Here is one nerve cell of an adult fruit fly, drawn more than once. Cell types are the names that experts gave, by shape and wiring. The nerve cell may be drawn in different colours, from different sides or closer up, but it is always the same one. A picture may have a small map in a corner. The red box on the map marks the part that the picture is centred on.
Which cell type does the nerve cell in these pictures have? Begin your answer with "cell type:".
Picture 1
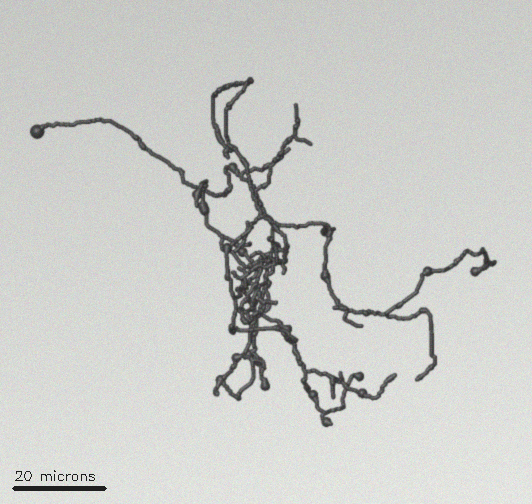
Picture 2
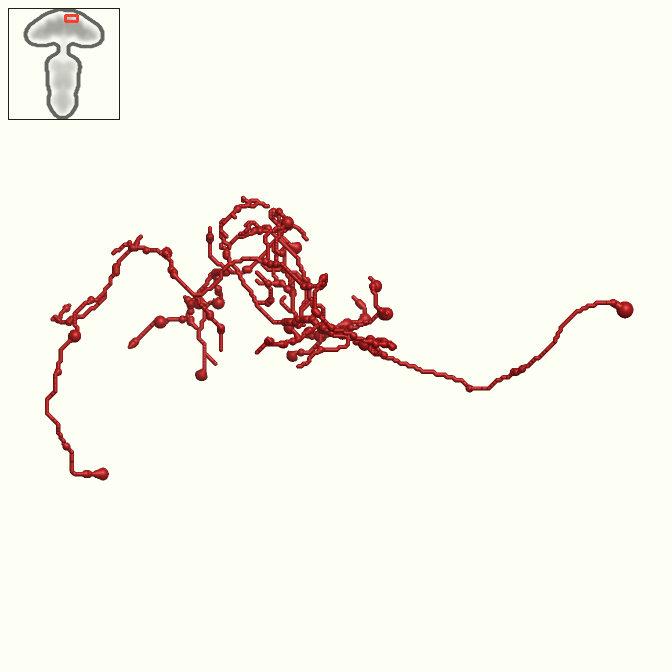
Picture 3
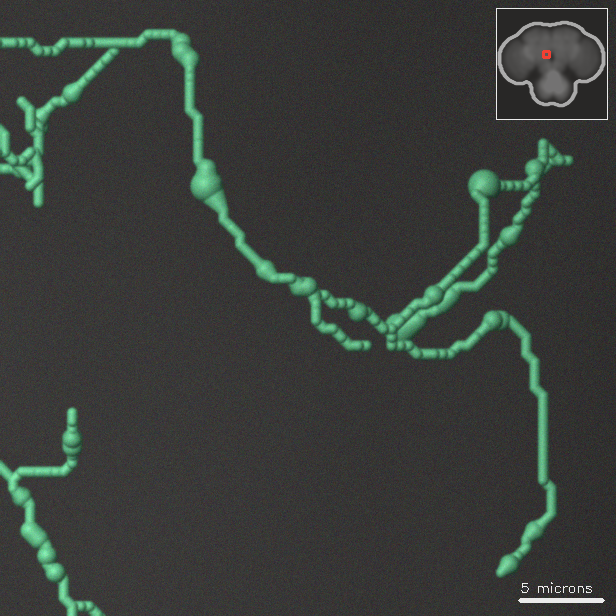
cell type: CB2908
